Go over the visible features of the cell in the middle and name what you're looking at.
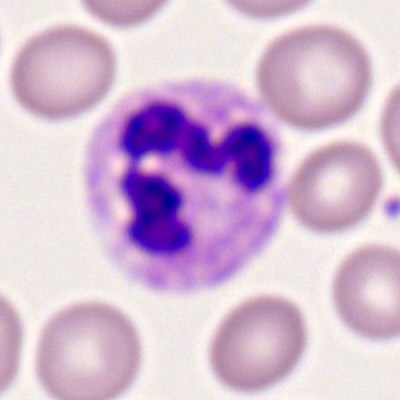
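Look first at the nucleus: it is divided into several lobes, joined to one another by thin strands. Its chromatin is dense, clumped and dark purple. Around it lies plenty of pale pinkish-lilac cytoplasm with a fine, faint granular texture. What you are looking at is a segmented neutrophil.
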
